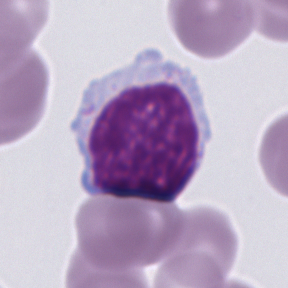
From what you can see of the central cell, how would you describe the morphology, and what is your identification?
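Notice the outline first: irregular and ragged, especially along the top edge, where small blunt blebs project from the surface. Now drop your eye to the nucleus. It is roughly round, but its lower edge is flattened, and it sits toward the bottom of the cell, so almost no cytoplasm is left below it. This is a large granular lymphocyte.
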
